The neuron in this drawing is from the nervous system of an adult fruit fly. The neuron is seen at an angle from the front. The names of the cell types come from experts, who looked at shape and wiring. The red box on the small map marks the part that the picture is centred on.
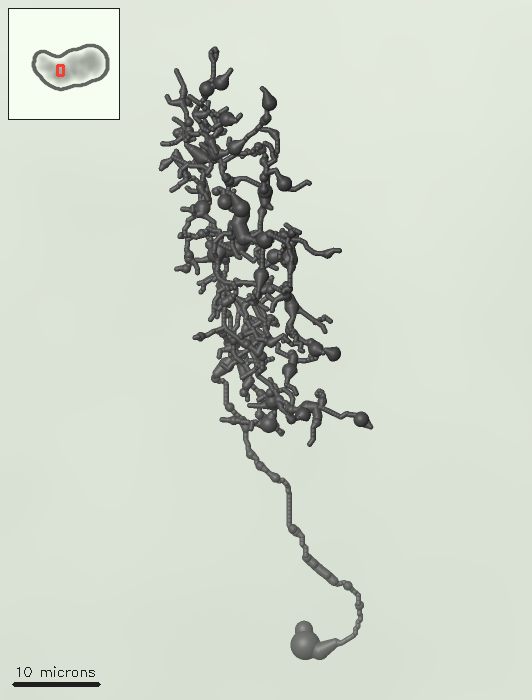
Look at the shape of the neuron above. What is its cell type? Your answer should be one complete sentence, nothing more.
The cell type held by this neuron is LPi3412.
